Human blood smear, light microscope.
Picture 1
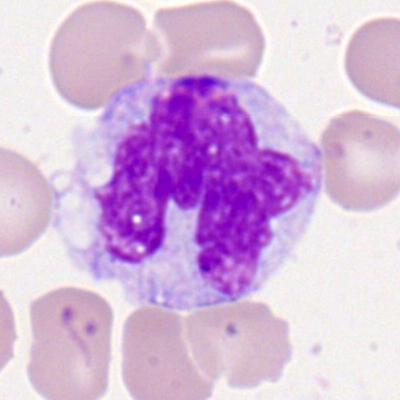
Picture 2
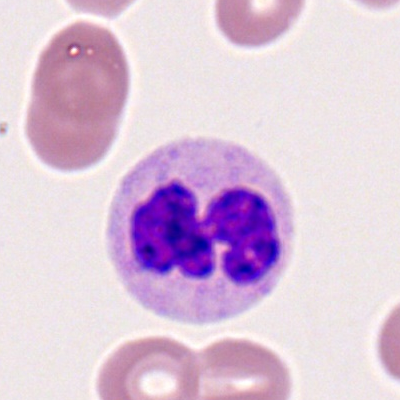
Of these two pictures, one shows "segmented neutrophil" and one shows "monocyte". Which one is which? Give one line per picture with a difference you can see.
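The cell in picture 1 is a monocyte. Small clear vacuoles lie in the cytoplasm on the left side of the cell.
The cell in picture 2 is a segmented neutrophil. The cytoplasm shows no vacuoles.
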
